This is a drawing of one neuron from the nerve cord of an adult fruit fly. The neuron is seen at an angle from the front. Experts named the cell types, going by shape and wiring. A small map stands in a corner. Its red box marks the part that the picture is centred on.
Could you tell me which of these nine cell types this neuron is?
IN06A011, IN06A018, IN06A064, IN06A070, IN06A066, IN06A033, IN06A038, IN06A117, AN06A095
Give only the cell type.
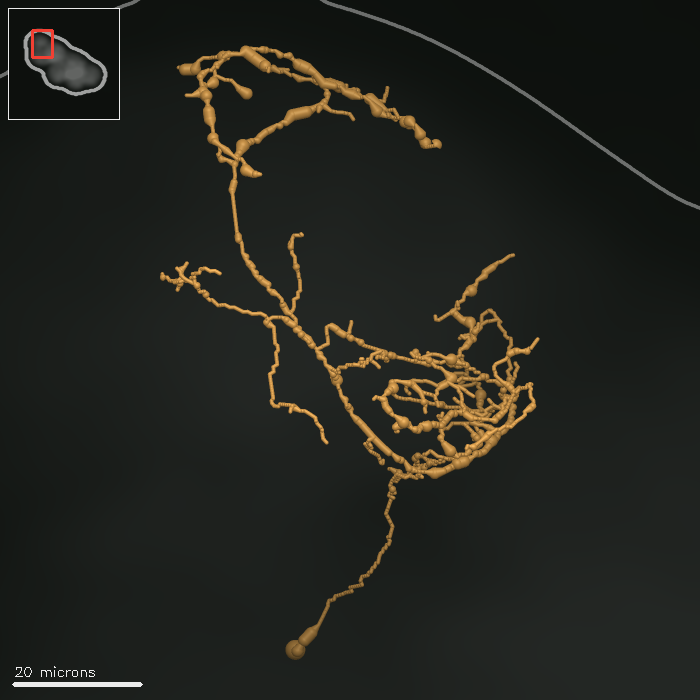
IN06A064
